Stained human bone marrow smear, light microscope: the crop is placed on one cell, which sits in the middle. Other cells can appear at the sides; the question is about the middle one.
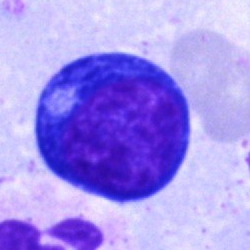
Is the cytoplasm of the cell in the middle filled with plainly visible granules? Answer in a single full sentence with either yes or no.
No, in the cell's cytoplasm no granules are visible.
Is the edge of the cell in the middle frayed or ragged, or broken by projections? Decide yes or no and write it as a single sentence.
No, it is a smooth edge, not a rough one, that bounds the cell.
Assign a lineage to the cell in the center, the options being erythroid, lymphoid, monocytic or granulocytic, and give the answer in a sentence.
Regarding lineage, the cell in the center of this crop should be listed as erythroid.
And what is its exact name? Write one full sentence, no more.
The middle of this crop holds a proerythroblast.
